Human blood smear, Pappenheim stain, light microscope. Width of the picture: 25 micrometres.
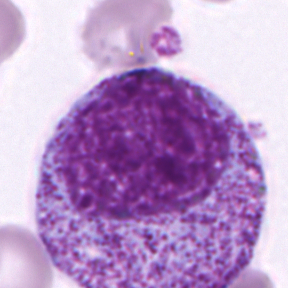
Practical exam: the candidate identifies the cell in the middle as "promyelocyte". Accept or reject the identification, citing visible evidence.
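Promyelocyte fits this cell. Point one, the granules: purple granules densely fill the cytoplasm.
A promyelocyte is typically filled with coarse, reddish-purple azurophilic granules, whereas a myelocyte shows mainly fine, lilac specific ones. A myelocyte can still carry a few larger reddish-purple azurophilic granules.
Purple granules as such could therefore suit both names, but the dense filling goes with promyelocyte rather than myelocyte. Point two, the nucleus: it lies in the upper part of the cell.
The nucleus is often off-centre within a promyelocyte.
That placement agrees with promyelocyte. Point three, the remainder: the outline is round and smooth, and the chromatin stains dark purple.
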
